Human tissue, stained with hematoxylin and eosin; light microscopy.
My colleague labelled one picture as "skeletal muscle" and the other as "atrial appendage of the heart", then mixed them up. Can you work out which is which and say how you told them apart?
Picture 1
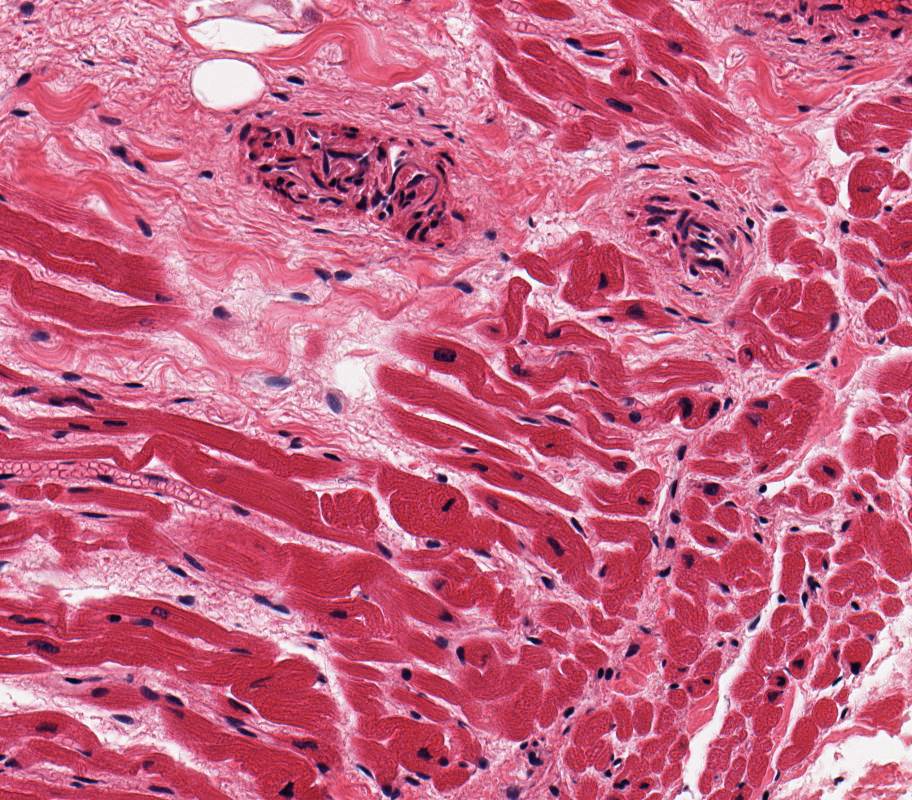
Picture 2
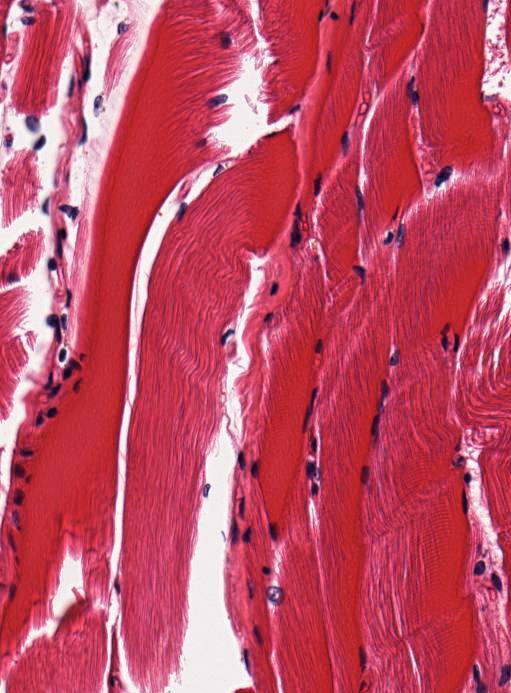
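The atrial appendage of the heart is in picture 1, and skeletal muscle is in picture 2. In picture 1 the muscle fibres are cut lengthwise across the left and lower field, where they branch and rejoin one another. Toward the right they are mostly in cross or oblique section. Pale loose connective tissue with wavy pink collagen bundles fills the upper left of that field. In picture 2, long fibres lie side by side, running roughly from top to bottom, with dark nuclei at their edges rather than their centres and cytoplasm stained deep red with eosin.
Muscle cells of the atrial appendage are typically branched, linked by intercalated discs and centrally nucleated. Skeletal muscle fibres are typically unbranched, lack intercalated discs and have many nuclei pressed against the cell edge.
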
